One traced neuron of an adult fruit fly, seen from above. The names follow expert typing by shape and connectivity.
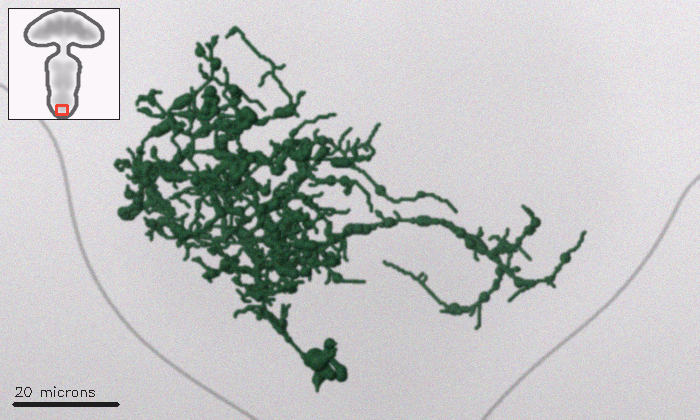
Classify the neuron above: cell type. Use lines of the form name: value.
cell type: INXXX262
